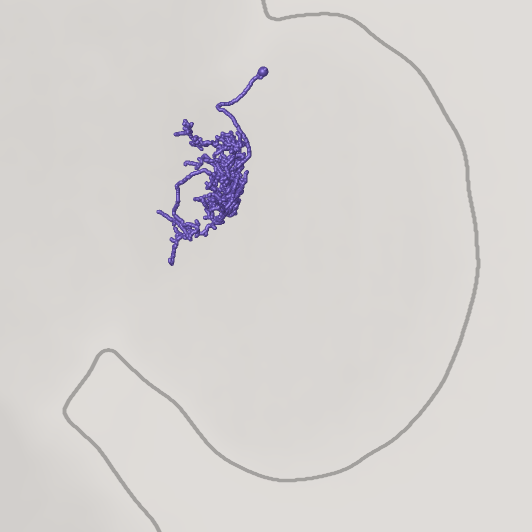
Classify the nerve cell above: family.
hemilineage VLPl4_anterior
